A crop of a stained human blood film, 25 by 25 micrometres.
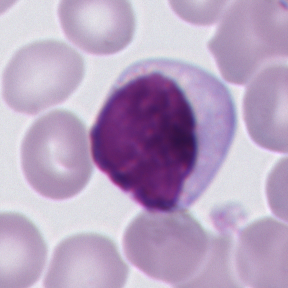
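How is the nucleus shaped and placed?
It is oval, about 12 by 9 micrometres, lies toward the lower left of the cell and fills about 60% of its area.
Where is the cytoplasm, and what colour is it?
Pale bluish-grey, it forms a crescent along the right side of the nucleus.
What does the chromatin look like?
Dense and coarsely clumped.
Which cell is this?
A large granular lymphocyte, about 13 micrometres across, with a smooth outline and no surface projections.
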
